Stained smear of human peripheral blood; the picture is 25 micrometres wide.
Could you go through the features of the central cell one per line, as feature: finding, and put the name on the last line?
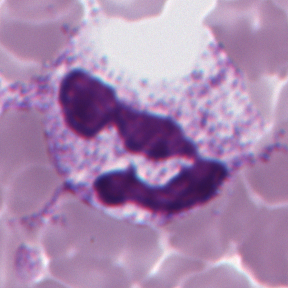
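Nuclear lobes: two curved bands, one above the other, across the cell's middle
Chromatin: dense, dark purple throughout the lobes
Upper cell: pale clear zone, few granules
Outline: irregular, granules scattered past the left edge
Name: segmented neutrophil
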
